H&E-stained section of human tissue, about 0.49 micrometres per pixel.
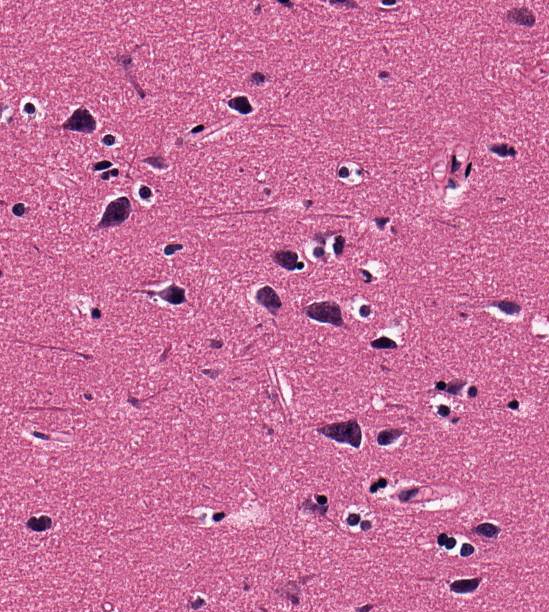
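Cerebral cortex: pyramid-shaped neuronal cell bodies are scattered throughout, most shrunken and dark purple, so nucleus and cytoplasm are hard to separate. Small round dark glial nuclei dot the neuropil, some right beside neurons, and thin pink processes run in various directions, not in parallel.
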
